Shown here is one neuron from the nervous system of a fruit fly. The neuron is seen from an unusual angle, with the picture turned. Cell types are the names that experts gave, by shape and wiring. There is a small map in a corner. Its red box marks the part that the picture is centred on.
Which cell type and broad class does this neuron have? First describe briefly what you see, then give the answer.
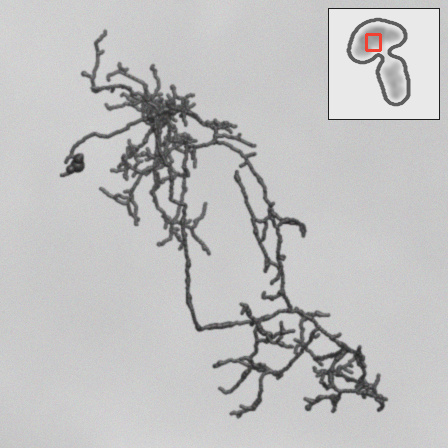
It lies in the brain. The picture shows dozens of branch ends. It is of cell type VES107. It is a central-brain intrinsic neuron.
